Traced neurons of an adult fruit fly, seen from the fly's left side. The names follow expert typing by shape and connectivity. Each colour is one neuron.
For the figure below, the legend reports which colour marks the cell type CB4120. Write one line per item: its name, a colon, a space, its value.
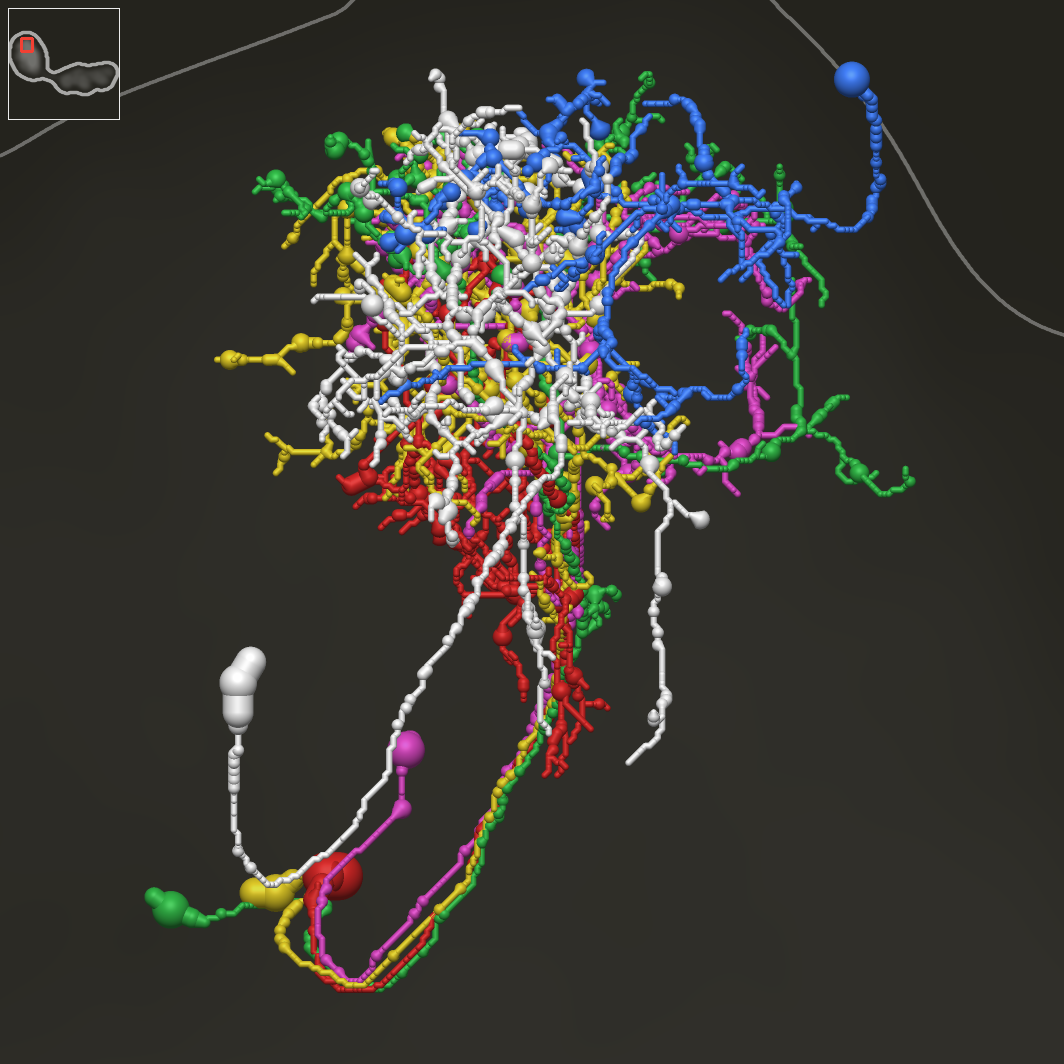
colour: white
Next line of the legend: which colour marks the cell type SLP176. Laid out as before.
colour: yellow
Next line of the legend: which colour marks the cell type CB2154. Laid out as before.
colour: magenta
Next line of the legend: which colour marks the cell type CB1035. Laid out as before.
colour: blue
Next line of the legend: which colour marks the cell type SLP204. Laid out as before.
colour: green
